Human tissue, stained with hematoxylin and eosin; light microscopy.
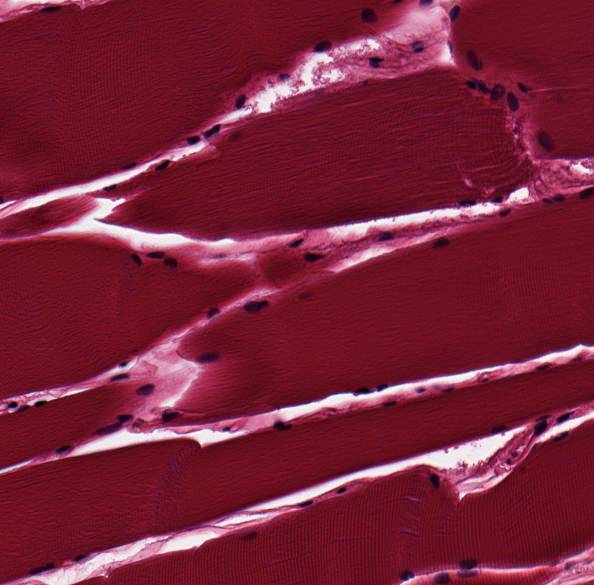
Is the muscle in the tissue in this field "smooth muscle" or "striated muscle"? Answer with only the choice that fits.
Striated muscle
